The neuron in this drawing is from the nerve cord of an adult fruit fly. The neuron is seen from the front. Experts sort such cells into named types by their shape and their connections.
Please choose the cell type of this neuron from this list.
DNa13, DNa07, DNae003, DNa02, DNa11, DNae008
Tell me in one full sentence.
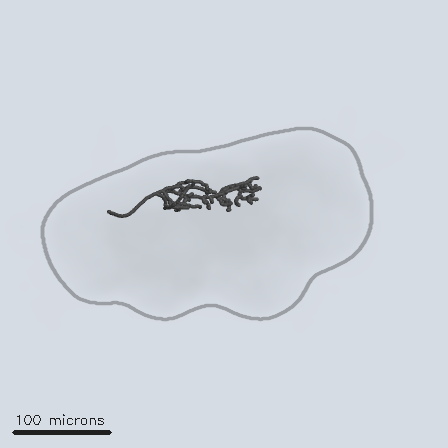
In the scheme of cell types, this neuron is DNae003.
